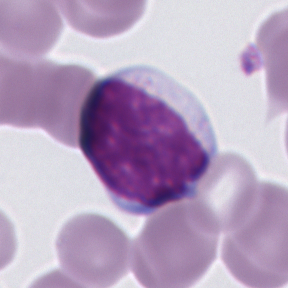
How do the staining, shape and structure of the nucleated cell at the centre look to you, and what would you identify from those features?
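Starting with the nucleus, I notice it fills most of the cell. The cytoplasm around it is pale blue and forms a crescent that is widest at the upper right of the nucleus. I can't find any vacuoles in that cytoplasm. Putting it together, I'd call this a large granular lymphocyte.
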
